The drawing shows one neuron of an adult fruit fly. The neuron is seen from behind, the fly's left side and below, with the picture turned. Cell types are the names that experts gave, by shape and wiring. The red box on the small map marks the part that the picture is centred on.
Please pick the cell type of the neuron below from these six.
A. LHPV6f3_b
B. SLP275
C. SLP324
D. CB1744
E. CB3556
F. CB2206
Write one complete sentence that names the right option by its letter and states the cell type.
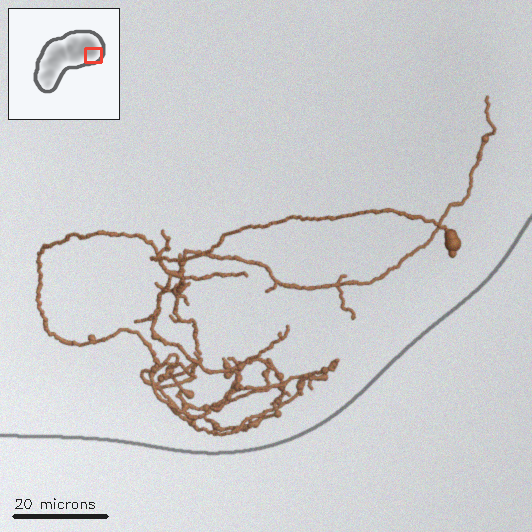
Regarding cell type, the neuron matches CB3556, option E.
